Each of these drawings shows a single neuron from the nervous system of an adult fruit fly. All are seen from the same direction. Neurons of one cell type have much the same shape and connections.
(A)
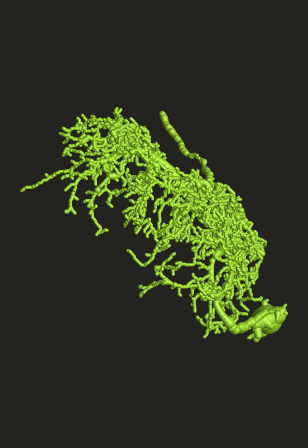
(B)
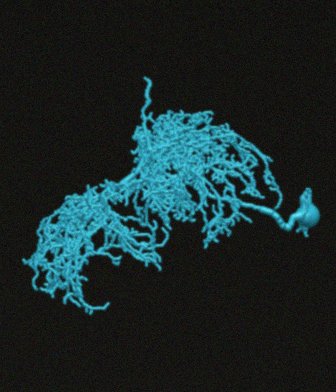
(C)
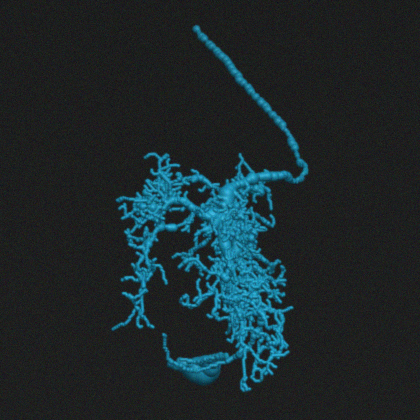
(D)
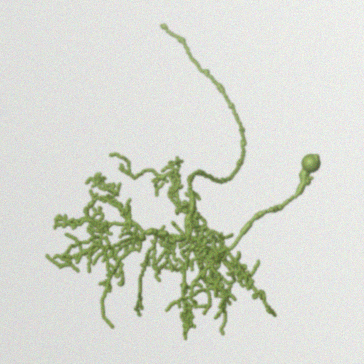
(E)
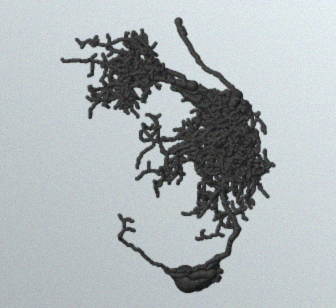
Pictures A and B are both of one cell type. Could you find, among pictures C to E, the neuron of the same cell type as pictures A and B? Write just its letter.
E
